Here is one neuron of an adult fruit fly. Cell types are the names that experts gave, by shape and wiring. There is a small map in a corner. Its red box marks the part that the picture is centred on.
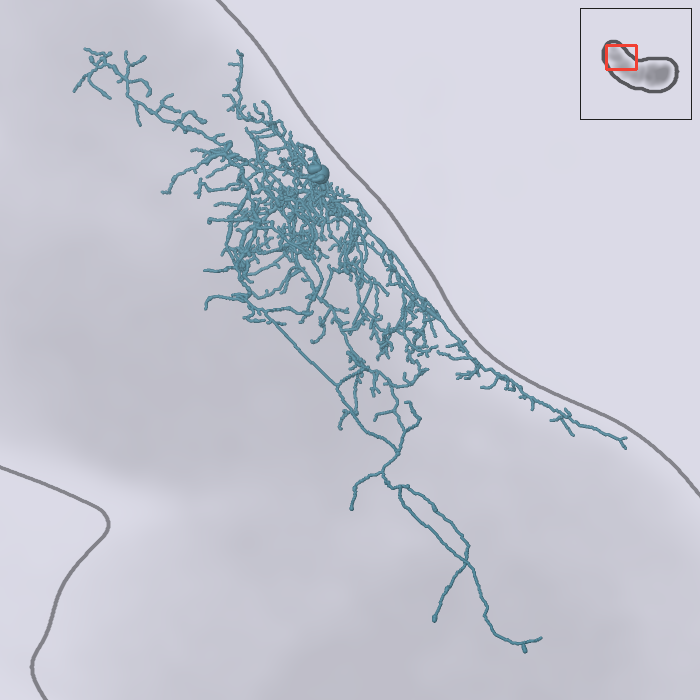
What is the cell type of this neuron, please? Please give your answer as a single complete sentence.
It is to cell type INXXX315 that the neuron belongs.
